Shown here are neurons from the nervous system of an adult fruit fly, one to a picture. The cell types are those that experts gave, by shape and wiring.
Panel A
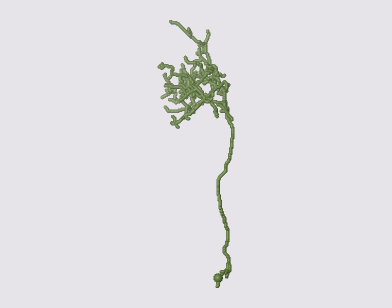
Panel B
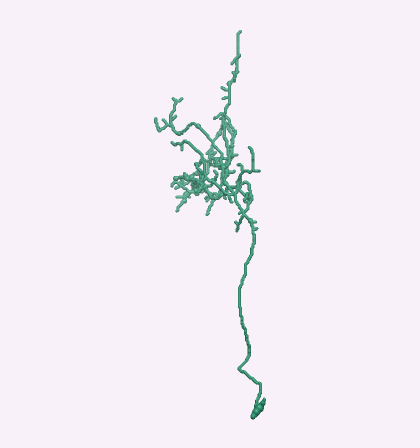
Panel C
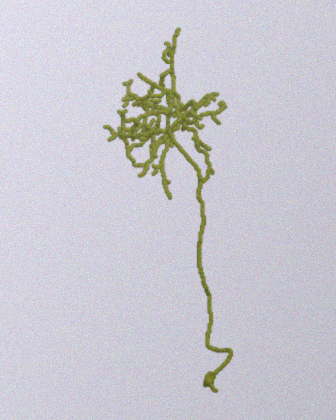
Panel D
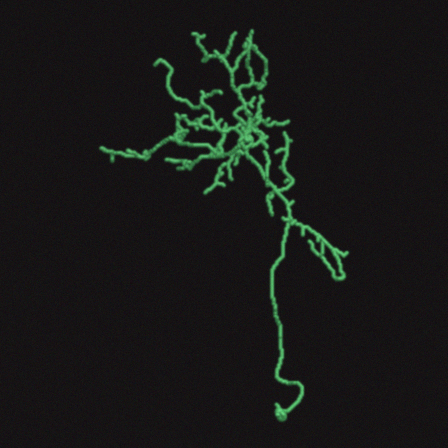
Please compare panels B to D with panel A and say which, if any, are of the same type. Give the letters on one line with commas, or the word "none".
C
